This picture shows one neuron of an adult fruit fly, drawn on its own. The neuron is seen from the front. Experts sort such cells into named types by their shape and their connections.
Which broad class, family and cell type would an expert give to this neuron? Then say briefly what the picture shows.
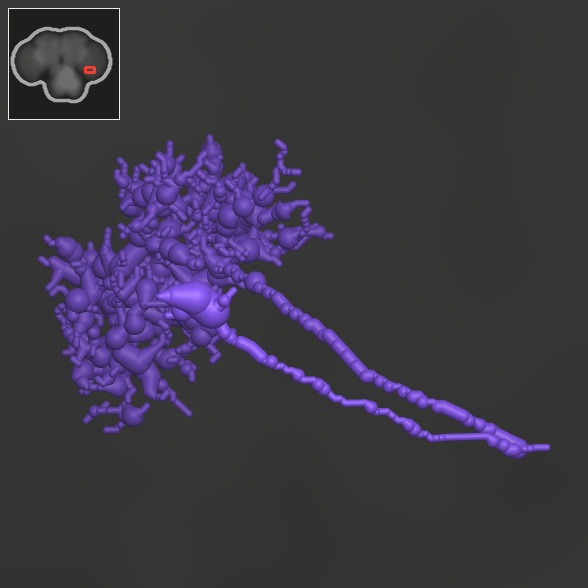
Its broad class is optic-lobe intrinsic neuron. The family is Pm. It is of cell type Pm4. The picture shows dozens of branch ends. In this view it is wider than it is tall.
